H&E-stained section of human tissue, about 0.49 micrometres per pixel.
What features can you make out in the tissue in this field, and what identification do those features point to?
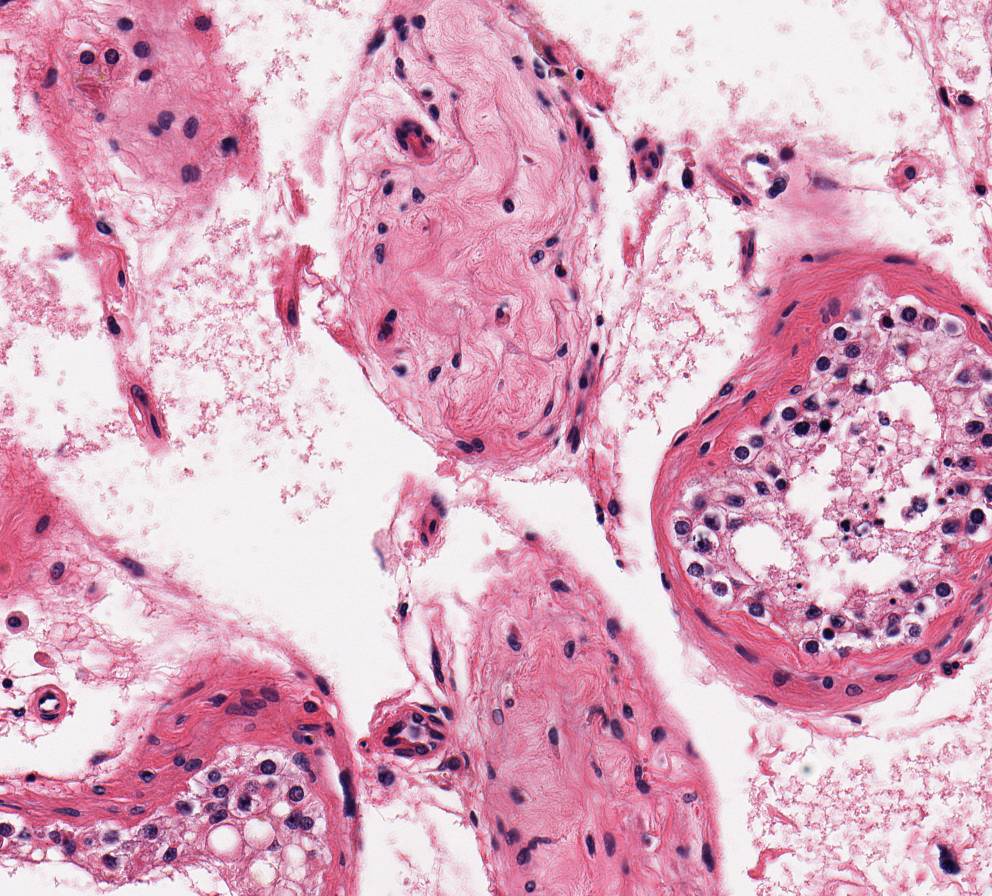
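I count several rounded to oval cross-cut units, wide pale spaces between. Right: a thick, layered, deeply eosinophilic wall with flattened nuclei; within, loose cells with round dark nuclei and pale cytoplasm around an irregular central space. Lower left: round clear vacuoles among cells. Testis, then.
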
